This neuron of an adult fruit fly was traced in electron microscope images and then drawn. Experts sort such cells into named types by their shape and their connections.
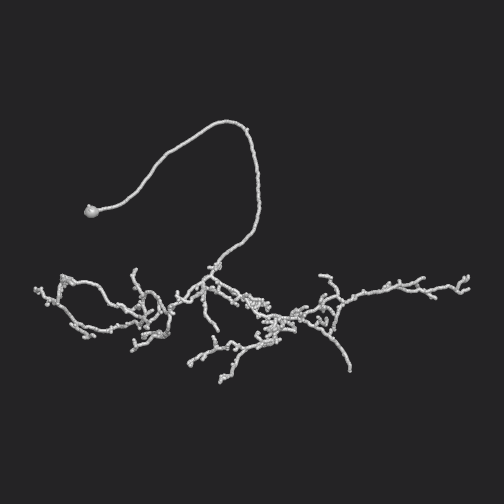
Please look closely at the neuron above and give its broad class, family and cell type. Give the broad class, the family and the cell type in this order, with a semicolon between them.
central-brain intrinsic neuron; hemilineage MD3; AMMC019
